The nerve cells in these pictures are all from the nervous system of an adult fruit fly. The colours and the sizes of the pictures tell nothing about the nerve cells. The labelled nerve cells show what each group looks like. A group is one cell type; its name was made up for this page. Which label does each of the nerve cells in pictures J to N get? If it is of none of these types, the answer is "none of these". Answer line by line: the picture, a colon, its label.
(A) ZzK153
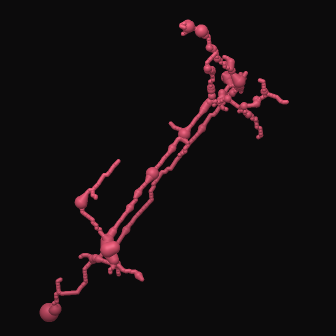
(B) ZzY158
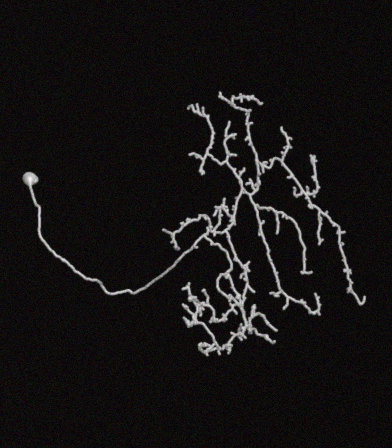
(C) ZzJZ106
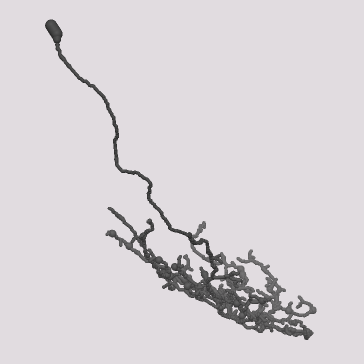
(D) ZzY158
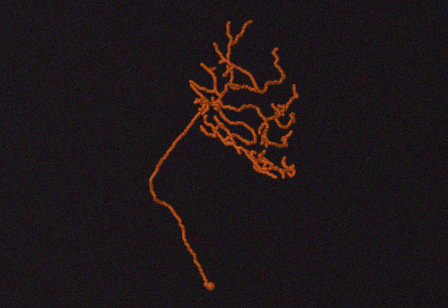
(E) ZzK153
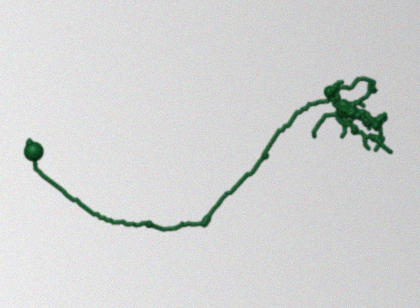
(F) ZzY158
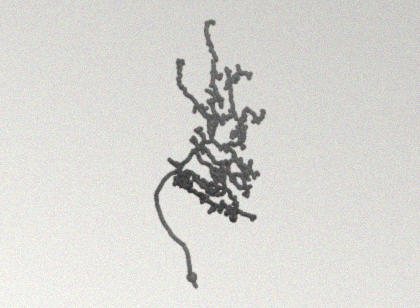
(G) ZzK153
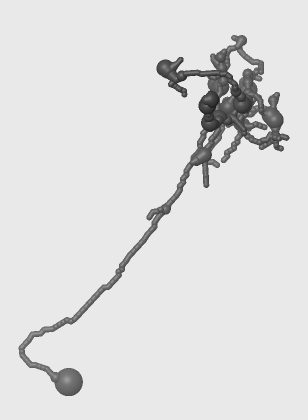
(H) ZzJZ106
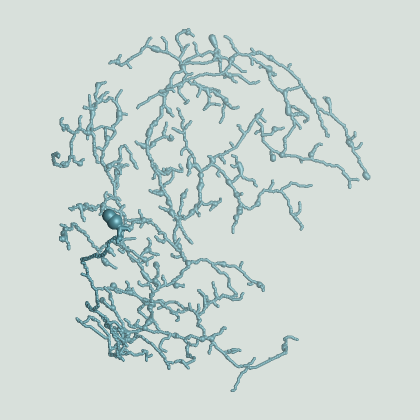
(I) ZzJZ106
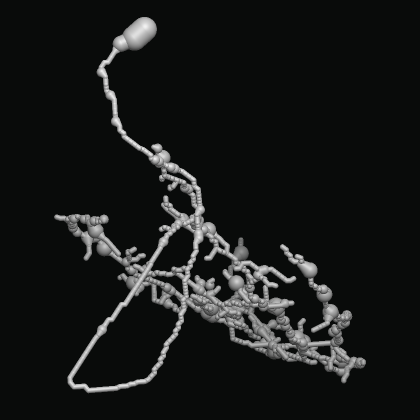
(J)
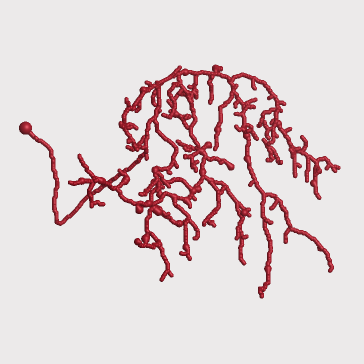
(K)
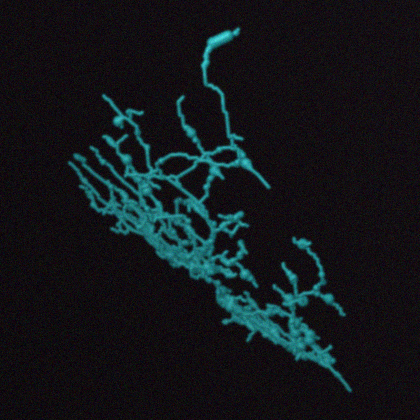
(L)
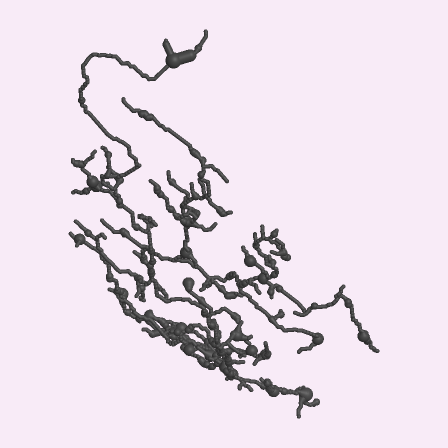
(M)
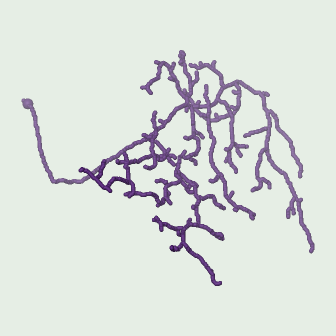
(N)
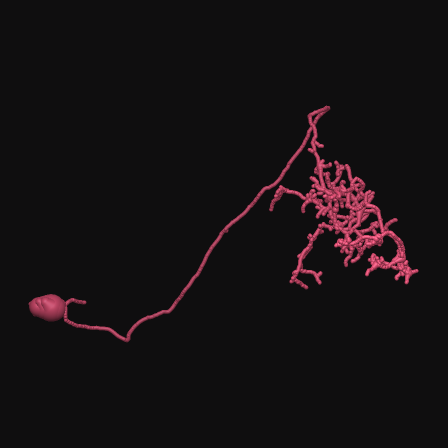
J: ZzY158
K: ZzJZ106
L: ZzJZ106
M: ZzY158
N: ZzK153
